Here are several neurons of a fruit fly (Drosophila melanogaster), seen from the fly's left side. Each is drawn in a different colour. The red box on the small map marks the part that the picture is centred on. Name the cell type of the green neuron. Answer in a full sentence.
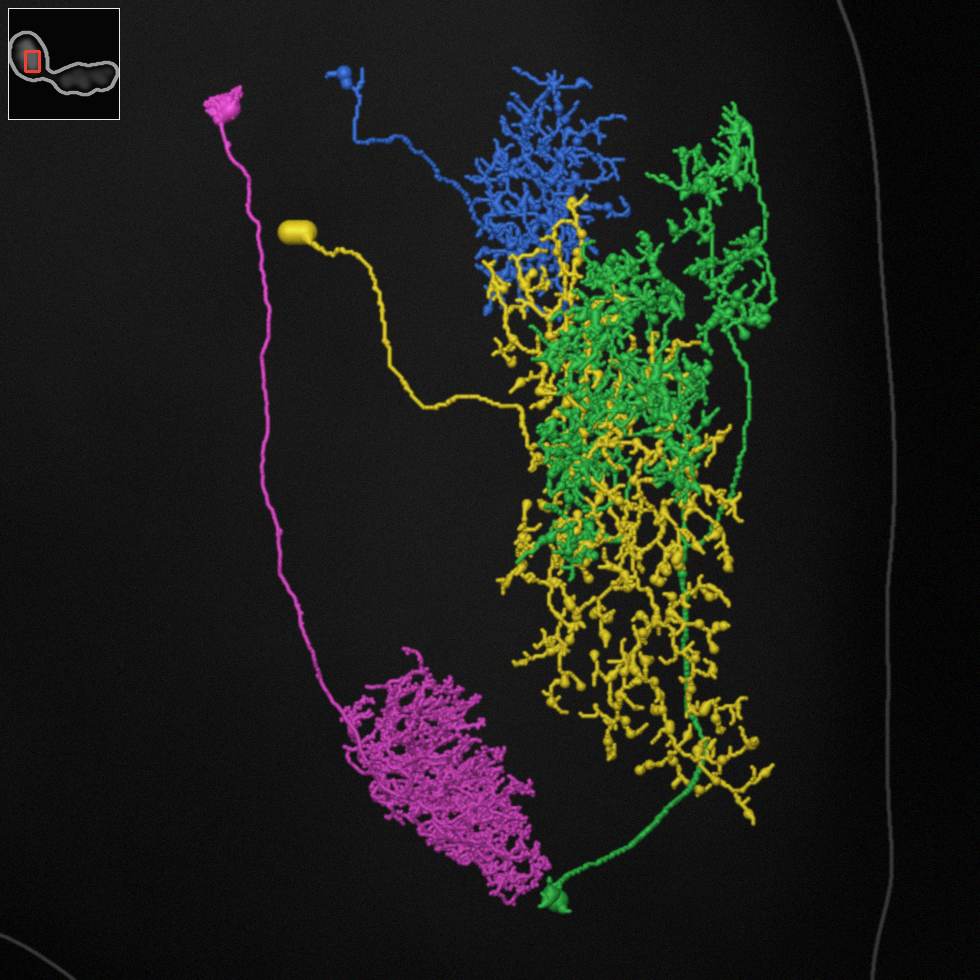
The cell type is Pm3.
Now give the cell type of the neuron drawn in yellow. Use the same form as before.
The cell type is Pm6.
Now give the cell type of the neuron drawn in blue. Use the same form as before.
The cell type is Pm5.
